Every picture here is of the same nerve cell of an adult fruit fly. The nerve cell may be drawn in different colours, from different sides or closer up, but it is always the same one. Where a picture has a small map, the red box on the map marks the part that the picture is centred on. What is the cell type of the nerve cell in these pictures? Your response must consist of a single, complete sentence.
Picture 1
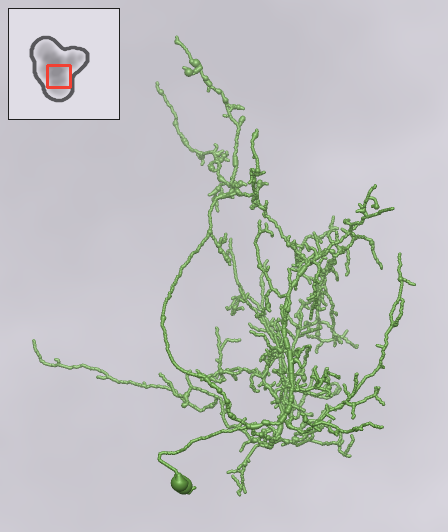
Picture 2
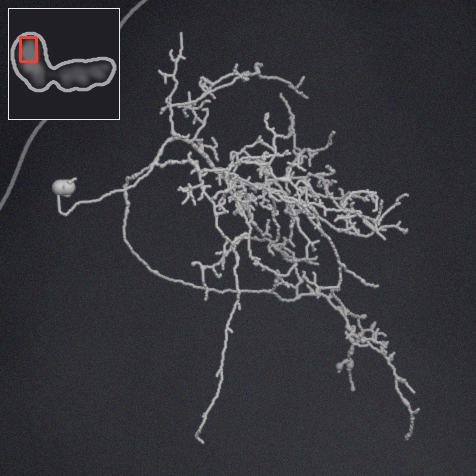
Within the cell type CL080 sits this nerve cell.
